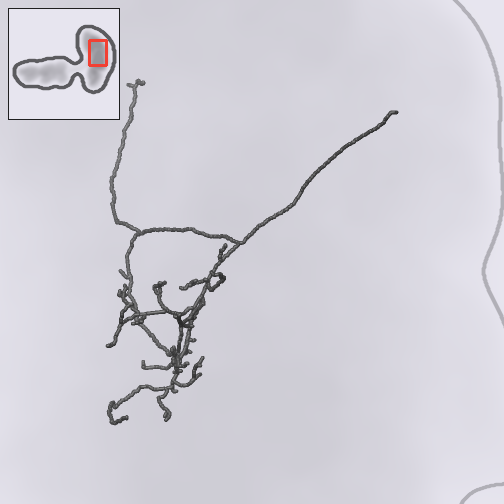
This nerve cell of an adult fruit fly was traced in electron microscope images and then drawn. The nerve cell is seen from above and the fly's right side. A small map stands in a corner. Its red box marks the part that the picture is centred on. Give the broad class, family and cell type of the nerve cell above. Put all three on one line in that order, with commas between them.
central-brain intrinsic neuron, hemilineage SMPad2, CB1353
